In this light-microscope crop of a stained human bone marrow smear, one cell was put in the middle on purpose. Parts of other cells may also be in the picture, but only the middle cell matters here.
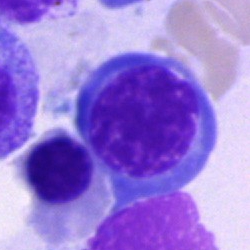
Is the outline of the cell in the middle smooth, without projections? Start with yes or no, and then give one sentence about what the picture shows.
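Yes. The cell outline is round and smooth.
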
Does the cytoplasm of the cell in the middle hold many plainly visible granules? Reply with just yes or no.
No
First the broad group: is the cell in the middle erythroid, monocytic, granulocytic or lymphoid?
erythroid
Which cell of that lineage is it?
erythroblast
